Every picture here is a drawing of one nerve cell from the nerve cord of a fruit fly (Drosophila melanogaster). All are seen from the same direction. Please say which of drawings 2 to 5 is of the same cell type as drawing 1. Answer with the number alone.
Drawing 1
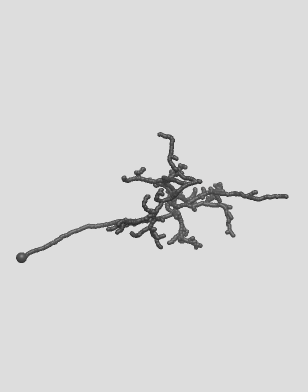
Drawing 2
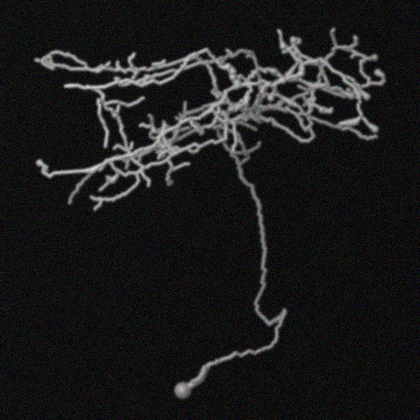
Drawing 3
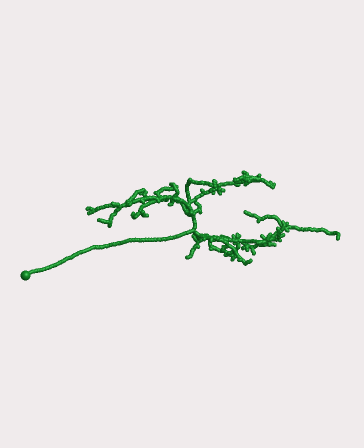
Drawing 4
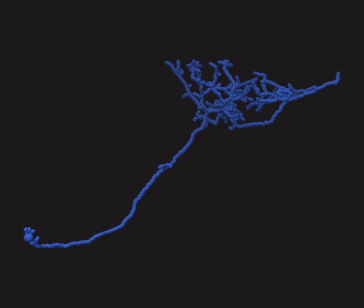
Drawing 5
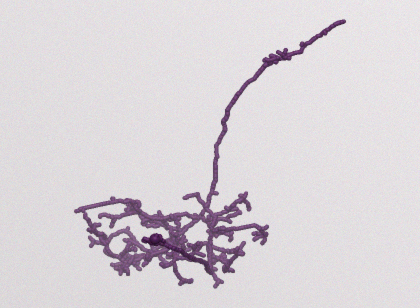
3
